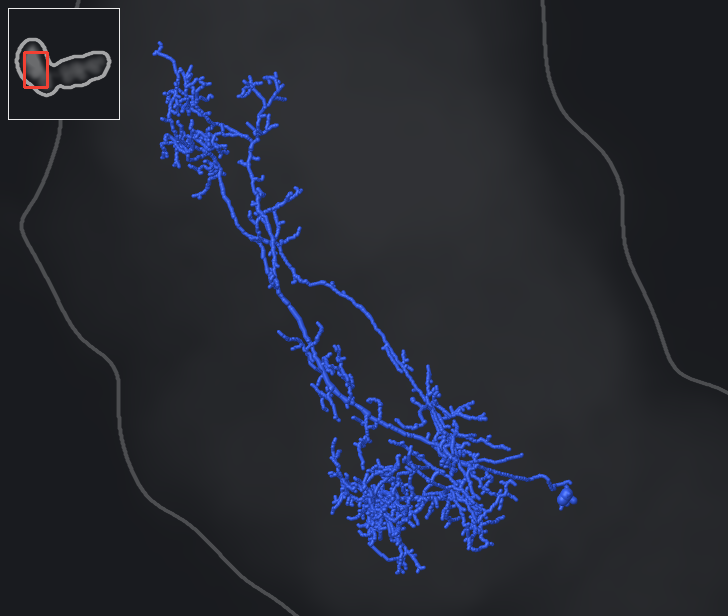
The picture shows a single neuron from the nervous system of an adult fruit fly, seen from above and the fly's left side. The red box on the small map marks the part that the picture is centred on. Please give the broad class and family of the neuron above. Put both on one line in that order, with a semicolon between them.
central-brain intrinsic neuron; hemilineage LB0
